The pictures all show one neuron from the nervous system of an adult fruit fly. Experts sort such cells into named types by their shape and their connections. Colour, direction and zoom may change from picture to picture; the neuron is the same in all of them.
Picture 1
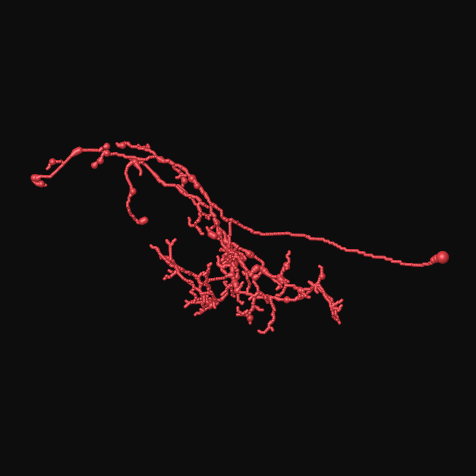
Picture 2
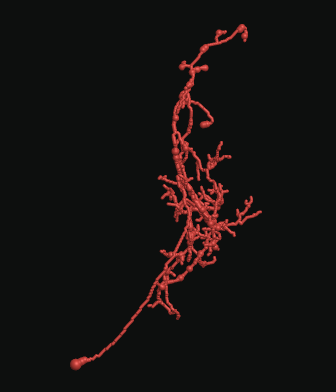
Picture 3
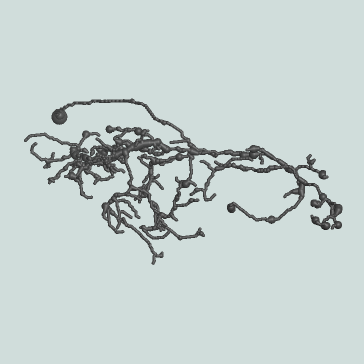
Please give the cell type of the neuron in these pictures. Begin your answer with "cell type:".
cell type: LHPV4c1_b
